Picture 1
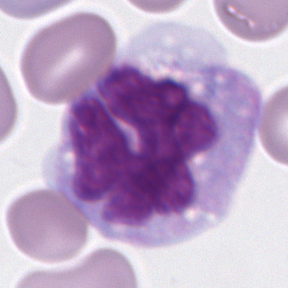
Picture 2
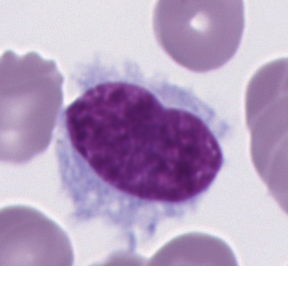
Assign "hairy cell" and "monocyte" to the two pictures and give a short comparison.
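A monocyte occupies picture 1 and a hairy cell picture 2. The monocyte nucleus is irregular and folded into several lobe-like parts, with a narrow pale cleft cutting in from the upper left. No nucleoli can be seen in it.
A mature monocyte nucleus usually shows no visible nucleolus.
The monocyte cytoplasm is pale blue-grey, with small clear vacuoles scattered through it and no coarse coloured granules.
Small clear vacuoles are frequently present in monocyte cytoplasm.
The hairy cell has an irregular, ragged border rather than a smooth one. Its cytoplasm shows no distinct granules.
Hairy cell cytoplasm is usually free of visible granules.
A red cell with a crenated upper edge lies just to the left of the hairy cell.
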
